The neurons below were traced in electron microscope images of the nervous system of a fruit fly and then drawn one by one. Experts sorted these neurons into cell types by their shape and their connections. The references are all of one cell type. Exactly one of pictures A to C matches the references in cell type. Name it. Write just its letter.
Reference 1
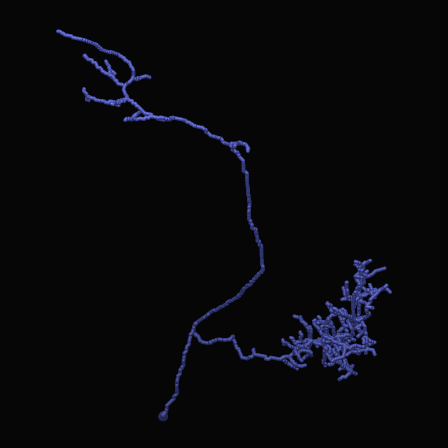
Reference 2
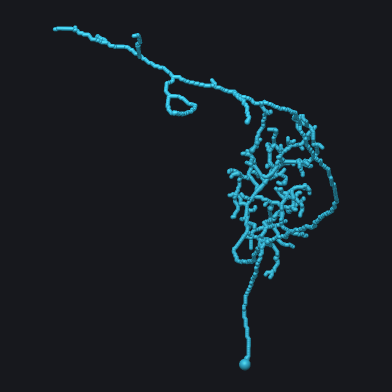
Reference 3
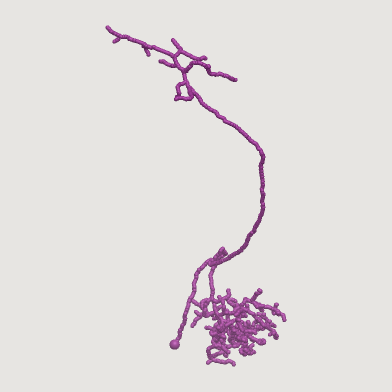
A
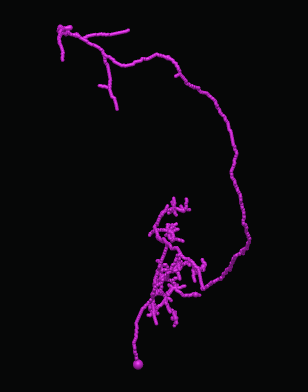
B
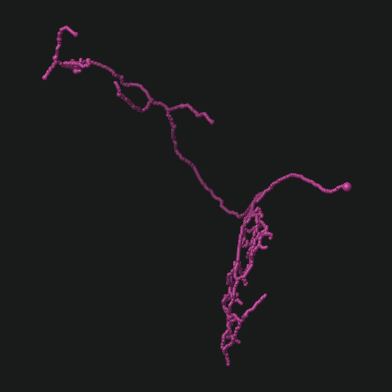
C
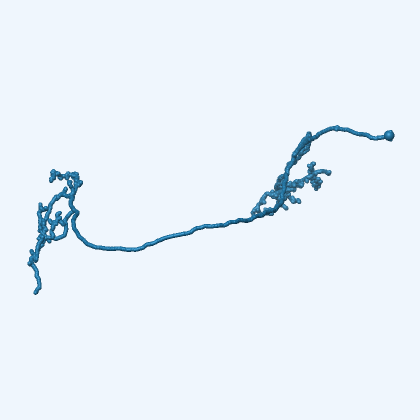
A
